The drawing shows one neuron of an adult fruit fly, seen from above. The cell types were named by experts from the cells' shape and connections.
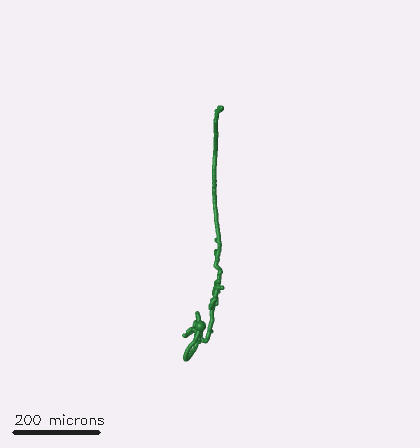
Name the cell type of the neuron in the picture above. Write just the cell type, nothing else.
AN19B101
